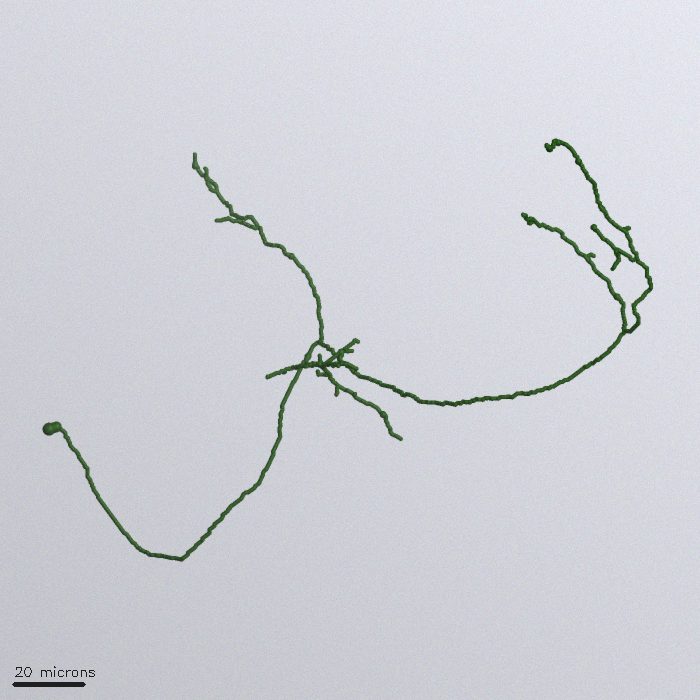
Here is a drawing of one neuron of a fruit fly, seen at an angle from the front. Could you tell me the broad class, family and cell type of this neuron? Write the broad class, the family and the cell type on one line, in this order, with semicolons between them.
central-brain intrinsic neuron; hemilineage MX7; WED192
